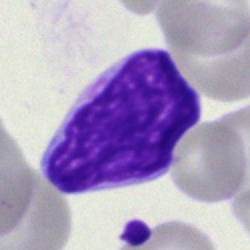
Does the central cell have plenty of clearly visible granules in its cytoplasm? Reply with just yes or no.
No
